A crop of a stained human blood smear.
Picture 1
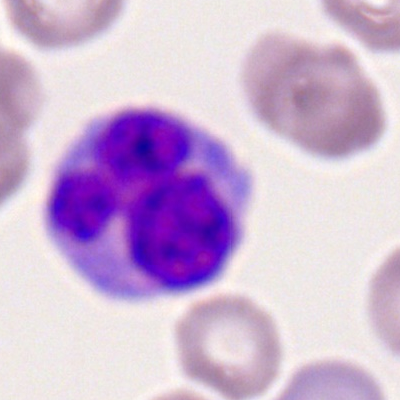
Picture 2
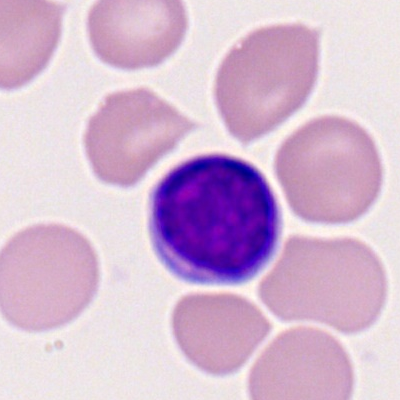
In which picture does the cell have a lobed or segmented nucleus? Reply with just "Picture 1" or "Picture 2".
Picture 1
